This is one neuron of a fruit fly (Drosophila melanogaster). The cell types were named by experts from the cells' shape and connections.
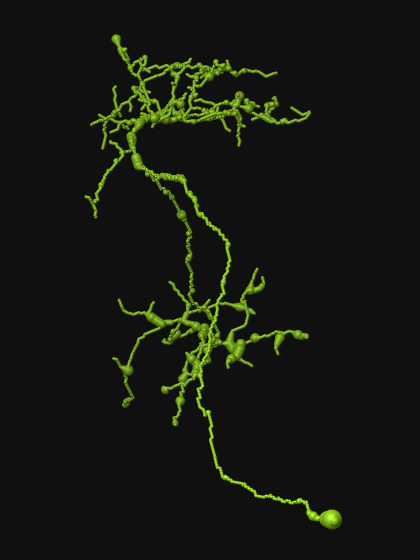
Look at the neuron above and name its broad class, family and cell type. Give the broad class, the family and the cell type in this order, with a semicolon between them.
central-brain intrinsic neuron; hemilineage DM1_antero_ventral; CB1394_b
